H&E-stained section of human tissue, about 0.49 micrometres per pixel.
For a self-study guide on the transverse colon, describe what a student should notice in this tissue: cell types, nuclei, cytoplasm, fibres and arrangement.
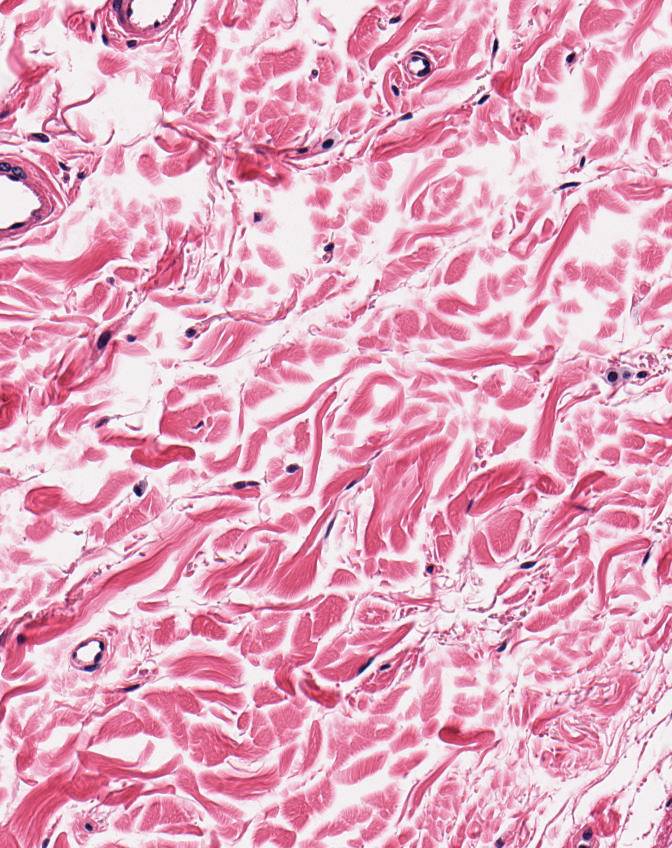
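The entire field consists of coarse eosinophilic collagen bundles running in many different directions. Cellularity is low: small dark spindle-shaped nuclei are scattered between the bundles. Small vessels with round open lumens are present at the upper left and lower left. Fat cells are absent.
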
